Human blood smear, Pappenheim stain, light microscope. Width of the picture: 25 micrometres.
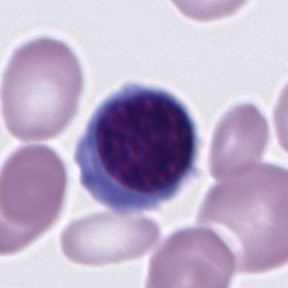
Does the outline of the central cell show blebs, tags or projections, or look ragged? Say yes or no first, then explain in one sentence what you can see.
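Yes. The cell's edge is slightly uneven, with small bumps at the top and right.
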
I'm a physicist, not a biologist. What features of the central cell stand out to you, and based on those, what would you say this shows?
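First I notice the nucleus: it sits off-centre, pushed toward the upper right of the cell. The cytoplasm forms a narrow rim, and I see it is widest on the lower-left side. Looking through that cytoplasm, I find no granules and no vacuoles. This cell is a normoblast.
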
